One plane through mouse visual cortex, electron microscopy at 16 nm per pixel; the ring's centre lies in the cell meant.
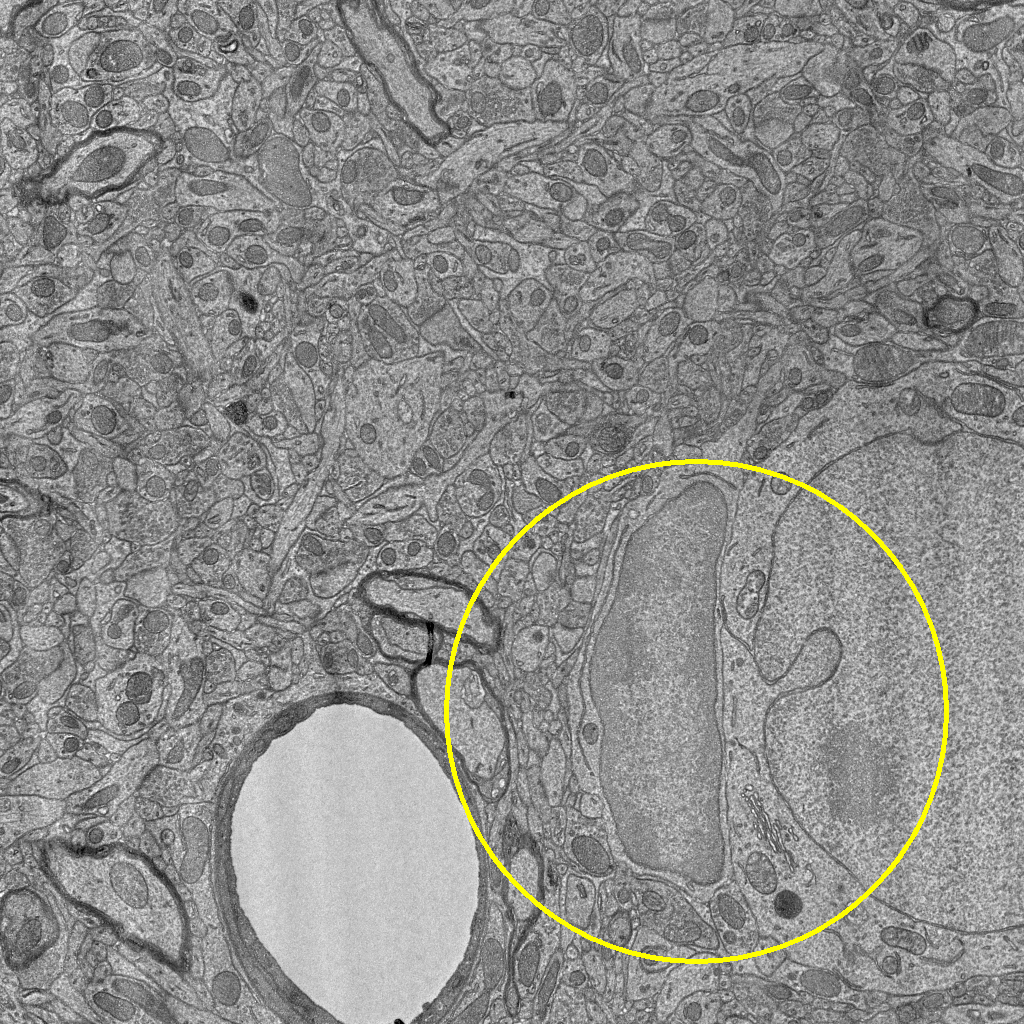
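Microglial cell in mouse visual cortex, ringed: its nucleus is long and narrow, the long axis running top to bottom, and all of it sits inside the ring. The envelope runs smoothly without deep folds, and the nucleus looks darker than the large one beside it.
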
